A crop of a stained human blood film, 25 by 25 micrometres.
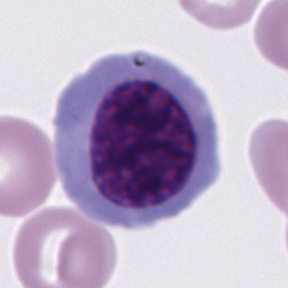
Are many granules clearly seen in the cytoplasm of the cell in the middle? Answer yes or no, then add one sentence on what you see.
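No. The cytoplasm shows no visible granules.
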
